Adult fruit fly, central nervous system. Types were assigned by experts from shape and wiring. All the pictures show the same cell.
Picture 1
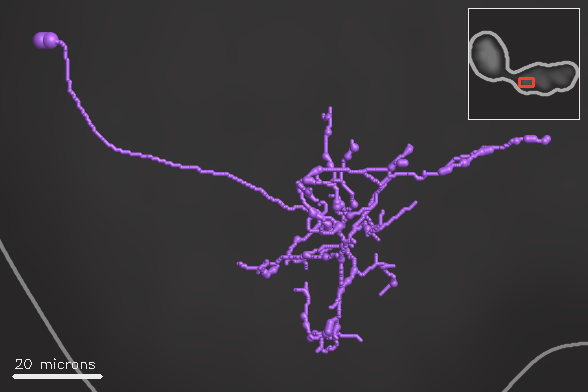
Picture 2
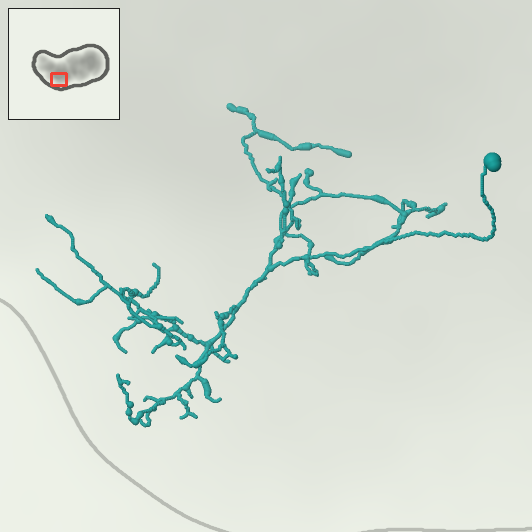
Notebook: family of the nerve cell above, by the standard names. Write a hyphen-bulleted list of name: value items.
- family: hemilineage 09A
